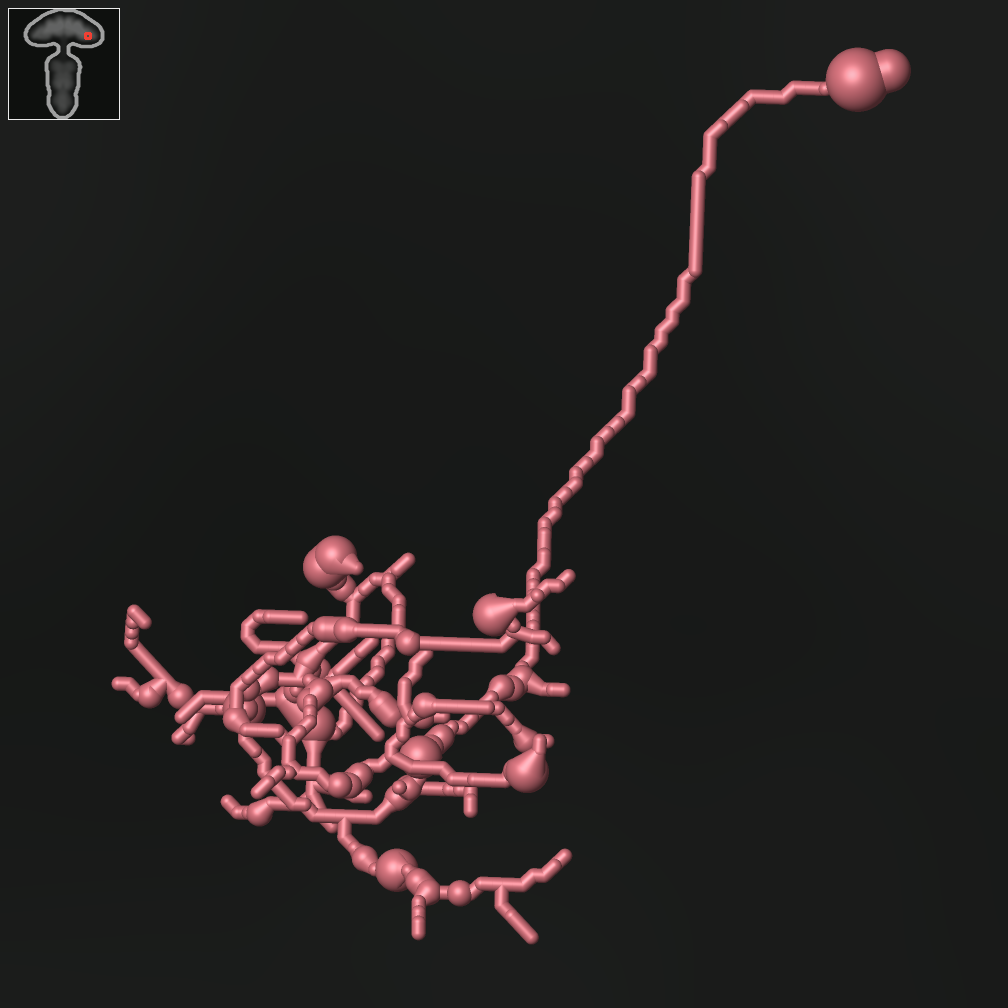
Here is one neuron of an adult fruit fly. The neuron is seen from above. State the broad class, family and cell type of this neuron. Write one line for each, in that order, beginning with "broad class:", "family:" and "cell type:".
broad class: optic-lobe intrinsic neuron
family: Cm
cell type: Cm1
